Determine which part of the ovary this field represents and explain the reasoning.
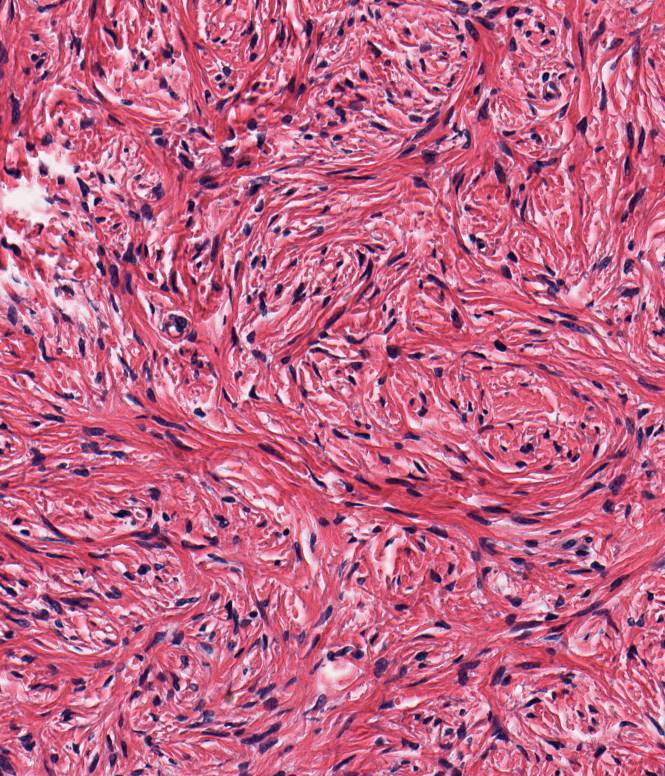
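The part shown is ovarian cortex, its whole field filled by spindle cells in interlacing, swirling fascicles that form whorls.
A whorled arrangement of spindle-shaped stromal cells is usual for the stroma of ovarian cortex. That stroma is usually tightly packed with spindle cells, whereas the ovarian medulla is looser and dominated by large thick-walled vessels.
The nuclei are elongated, dark and spindle-shaped, some of them slightly wavy. Between the cells lies abundant pink, fibrillary eosinophilic material, and no epithelium or glands appear anywhere.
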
